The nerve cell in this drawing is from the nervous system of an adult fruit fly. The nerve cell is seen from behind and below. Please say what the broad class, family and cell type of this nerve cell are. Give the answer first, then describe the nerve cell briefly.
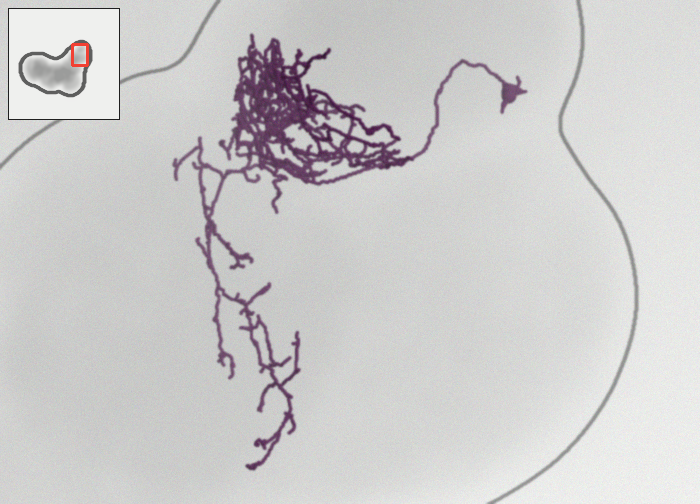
Its broad class is nerve-cord intrinsic neuron. The family is hemilineage 14A. Its cell type is IN14A020. The cell body can be seen at the upper right of the picture. Dozens of branch ends can be seen.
